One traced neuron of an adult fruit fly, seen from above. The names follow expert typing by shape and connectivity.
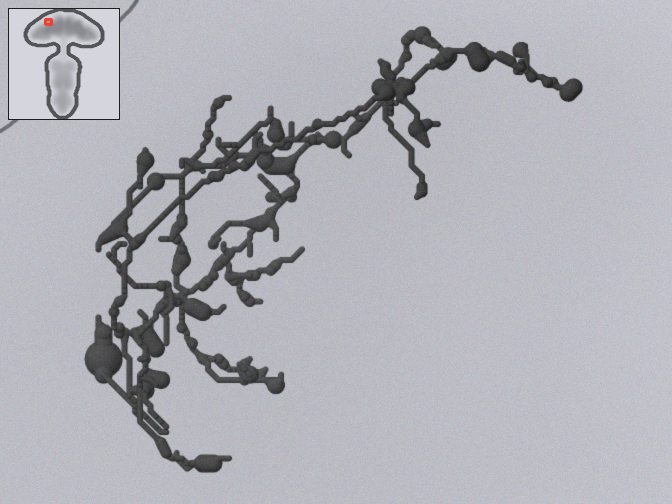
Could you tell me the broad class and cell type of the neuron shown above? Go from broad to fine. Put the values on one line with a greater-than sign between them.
central-brain intrinsic neuron > AVLP387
